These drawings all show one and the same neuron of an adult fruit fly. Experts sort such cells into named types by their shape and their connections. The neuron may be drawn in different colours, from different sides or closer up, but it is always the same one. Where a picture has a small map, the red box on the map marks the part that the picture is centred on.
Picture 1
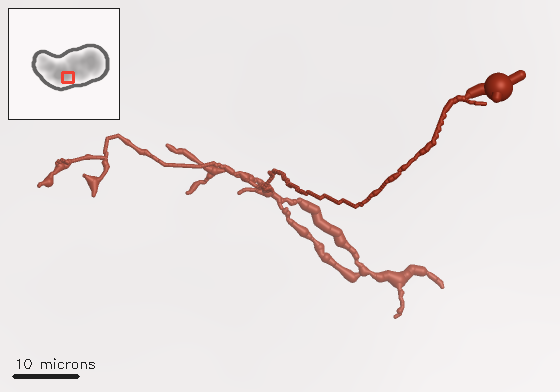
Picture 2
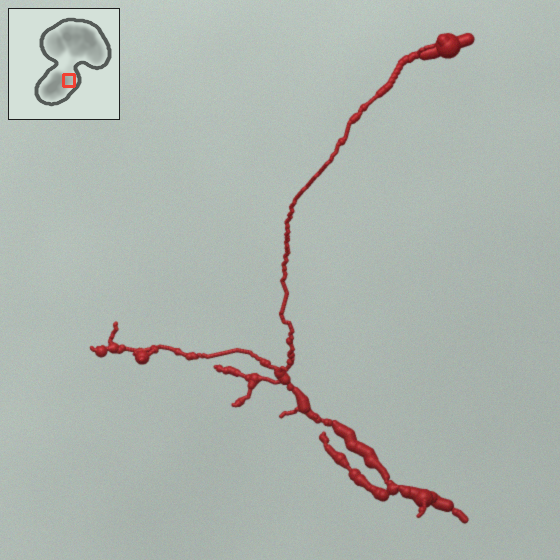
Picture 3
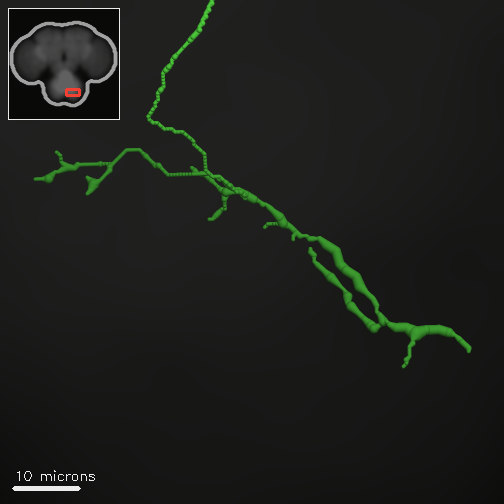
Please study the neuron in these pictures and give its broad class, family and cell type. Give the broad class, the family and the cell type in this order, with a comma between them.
nerve-cord intrinsic neuron, hemilineage 09A, IN09A039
